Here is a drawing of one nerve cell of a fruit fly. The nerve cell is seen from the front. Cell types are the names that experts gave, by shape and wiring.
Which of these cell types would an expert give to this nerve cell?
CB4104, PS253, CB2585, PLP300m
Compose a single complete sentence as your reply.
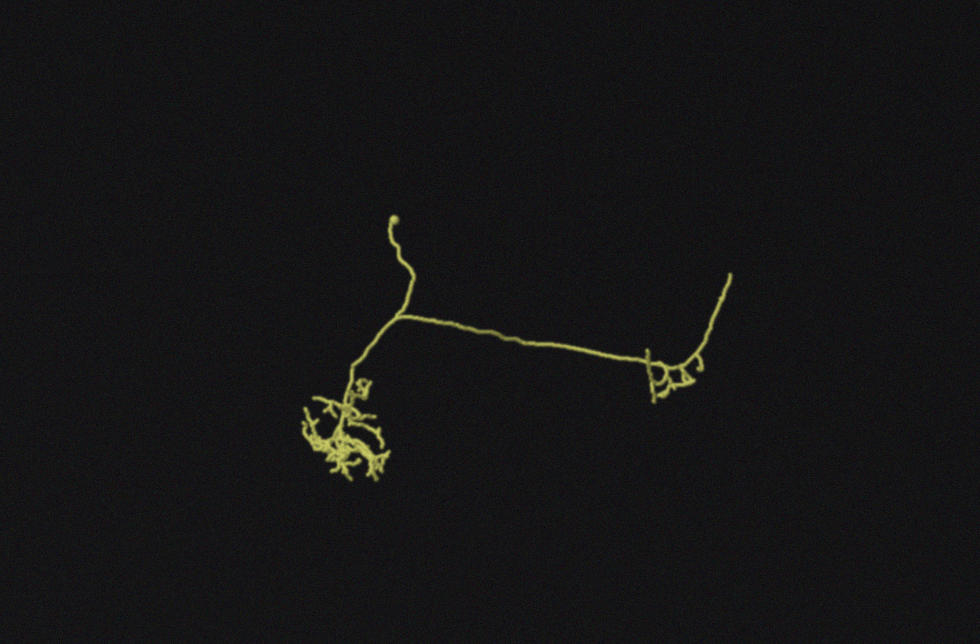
The cell type designation of this nerve cell is CB2585.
